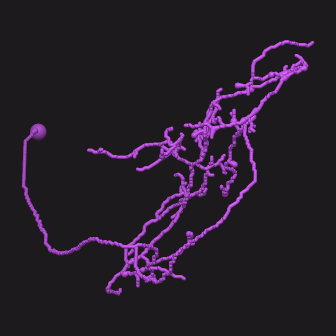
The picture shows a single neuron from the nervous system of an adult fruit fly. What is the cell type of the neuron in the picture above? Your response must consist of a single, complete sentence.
This neuron has been assigned cell type PLP115_a.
